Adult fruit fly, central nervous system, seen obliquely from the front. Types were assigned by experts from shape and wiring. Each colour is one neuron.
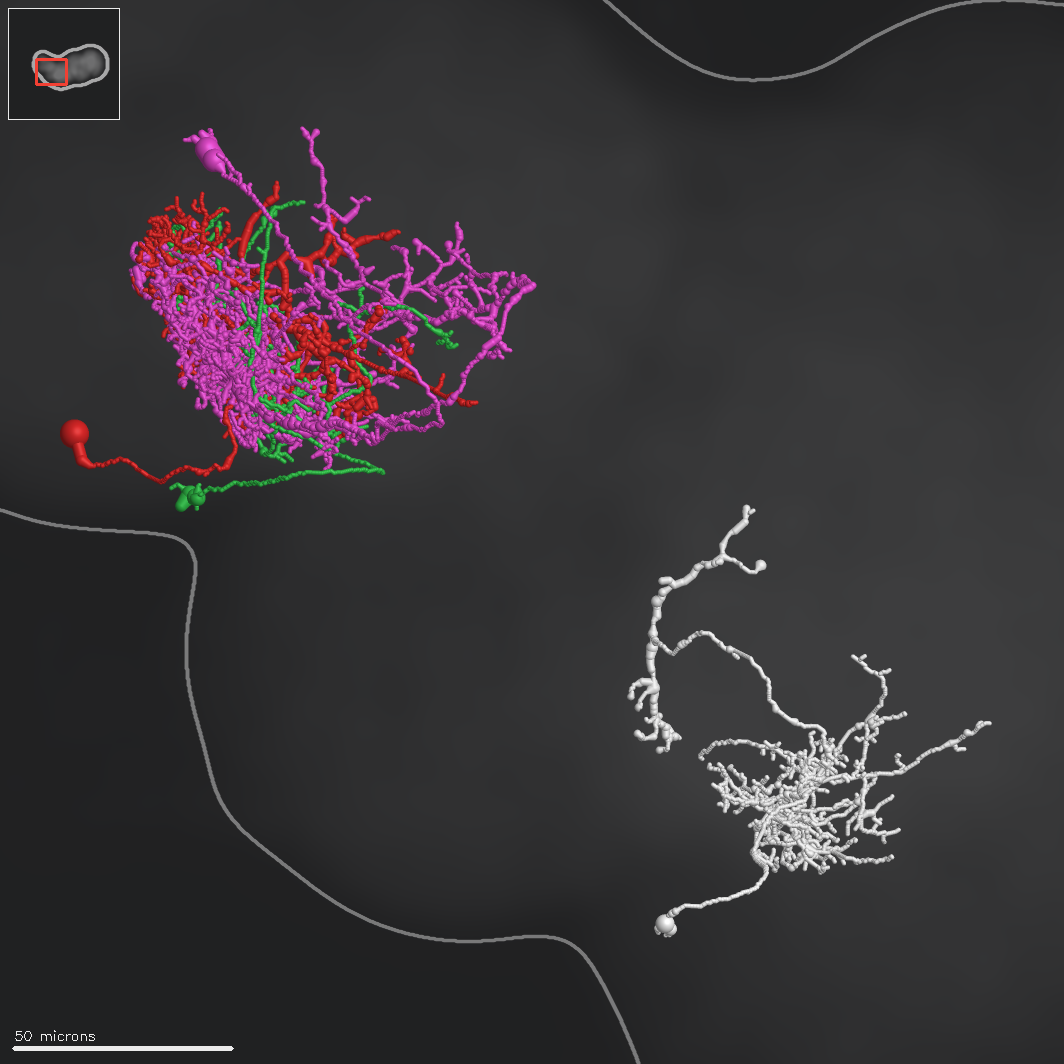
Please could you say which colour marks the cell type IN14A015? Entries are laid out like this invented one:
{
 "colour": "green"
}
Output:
{
 "colour": "white"
}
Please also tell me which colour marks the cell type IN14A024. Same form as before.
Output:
{
 "colour": "green"
}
